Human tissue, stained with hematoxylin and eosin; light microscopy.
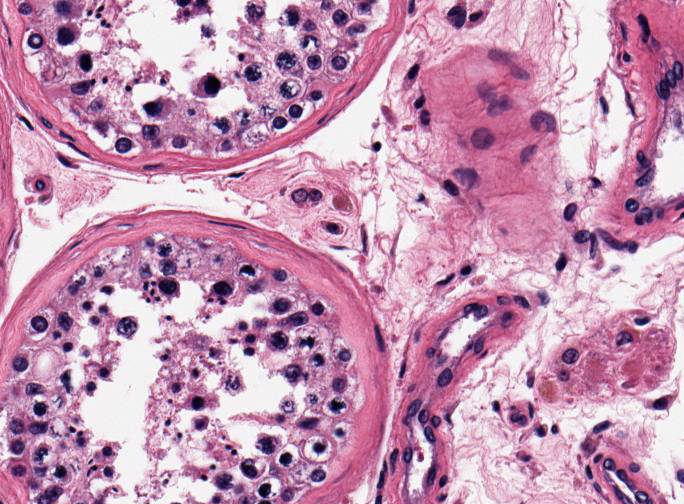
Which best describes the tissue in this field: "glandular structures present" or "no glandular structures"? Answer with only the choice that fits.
Glandular structures present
